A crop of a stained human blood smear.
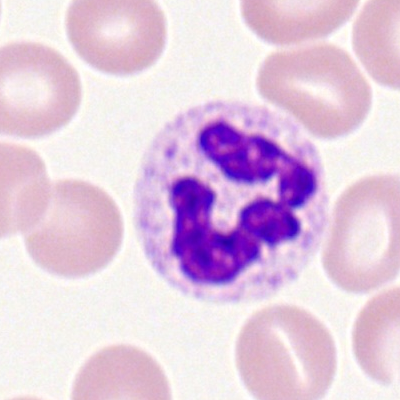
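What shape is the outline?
Round, with a smooth edge.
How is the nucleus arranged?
It is divided into several separate lobes, and no nucleoli can be seen in it.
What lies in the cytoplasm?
Fine lilac granules, scattered throughout.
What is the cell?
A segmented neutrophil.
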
